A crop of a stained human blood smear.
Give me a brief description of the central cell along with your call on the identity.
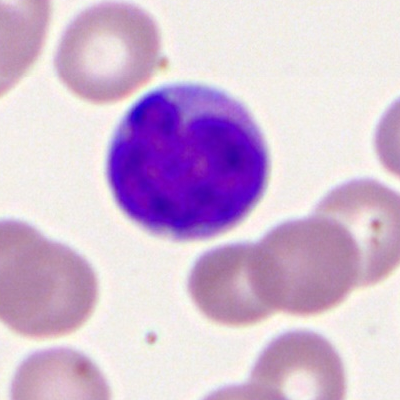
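Nucleus first: a notch cuts into it from the top edge. Chromatin next: dark purple, with scattered darker clumps. Then cytoplasm: a thin, pale bluish-lilac rim, widest at the top of the cell. Last, the name: lymphocyte.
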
